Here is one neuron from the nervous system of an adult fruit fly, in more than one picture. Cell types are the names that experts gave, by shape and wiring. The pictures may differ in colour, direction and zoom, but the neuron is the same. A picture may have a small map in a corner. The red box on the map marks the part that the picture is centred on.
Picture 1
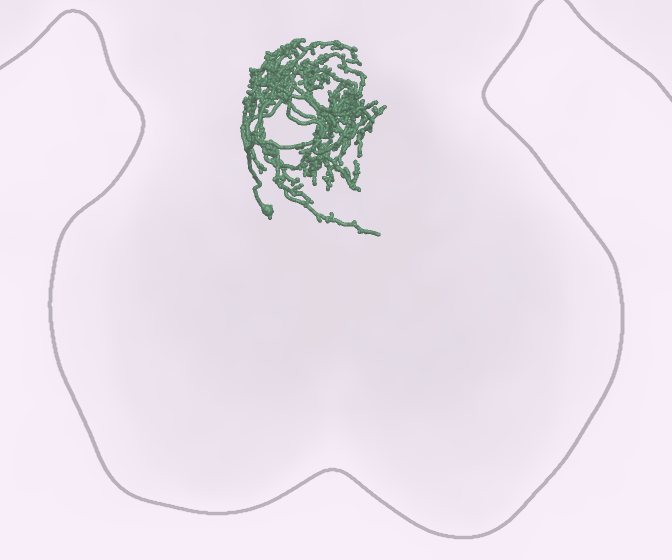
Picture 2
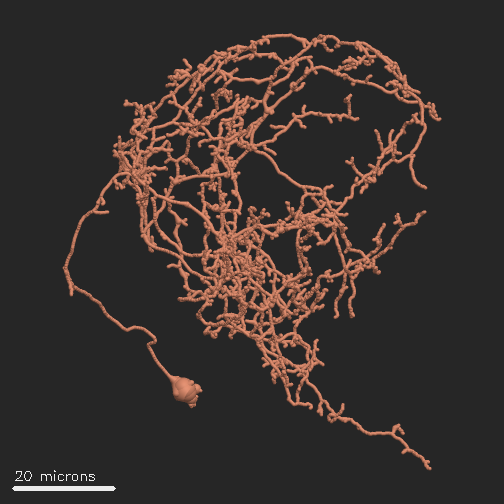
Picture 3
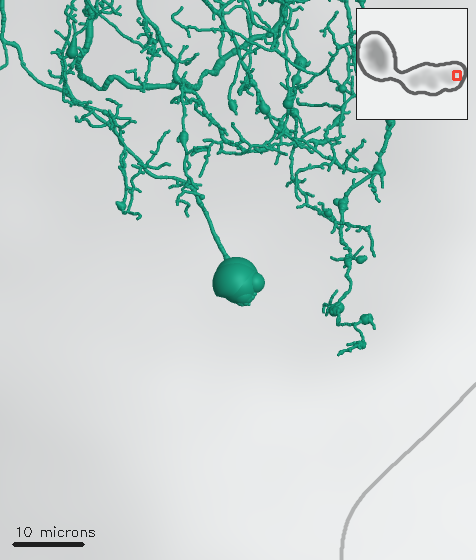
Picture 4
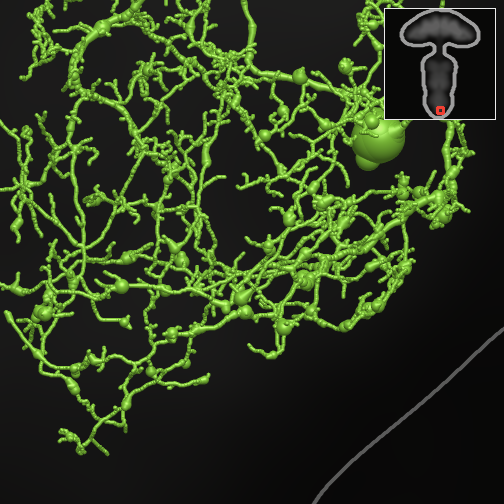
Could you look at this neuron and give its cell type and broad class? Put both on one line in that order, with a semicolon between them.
INXXX473; nerve-cord intrinsic neuron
